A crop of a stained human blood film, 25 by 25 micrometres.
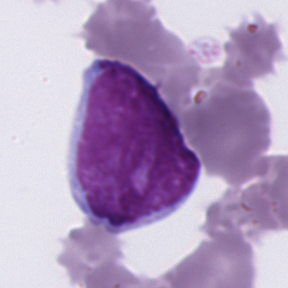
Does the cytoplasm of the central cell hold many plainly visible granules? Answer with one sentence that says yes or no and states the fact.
No, there is no granule to be seen in the cell's cytoplasm.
